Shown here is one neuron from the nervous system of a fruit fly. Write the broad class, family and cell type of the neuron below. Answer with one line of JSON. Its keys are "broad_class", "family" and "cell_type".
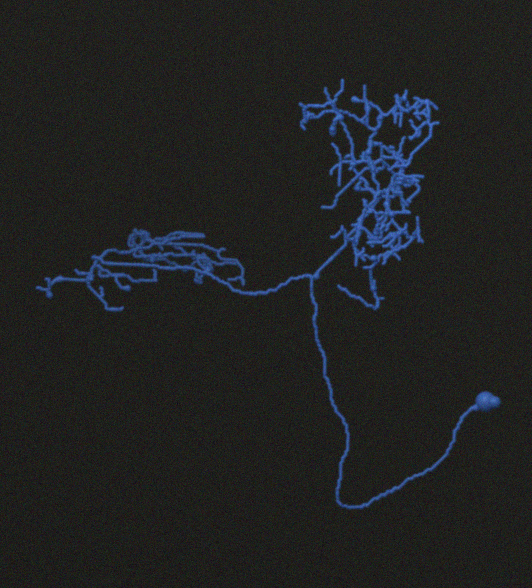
{"broad_class": "central-brain intrinsic neuron", "family": "hemilineage SIPp1", "cell_type": "FB8F_a"}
